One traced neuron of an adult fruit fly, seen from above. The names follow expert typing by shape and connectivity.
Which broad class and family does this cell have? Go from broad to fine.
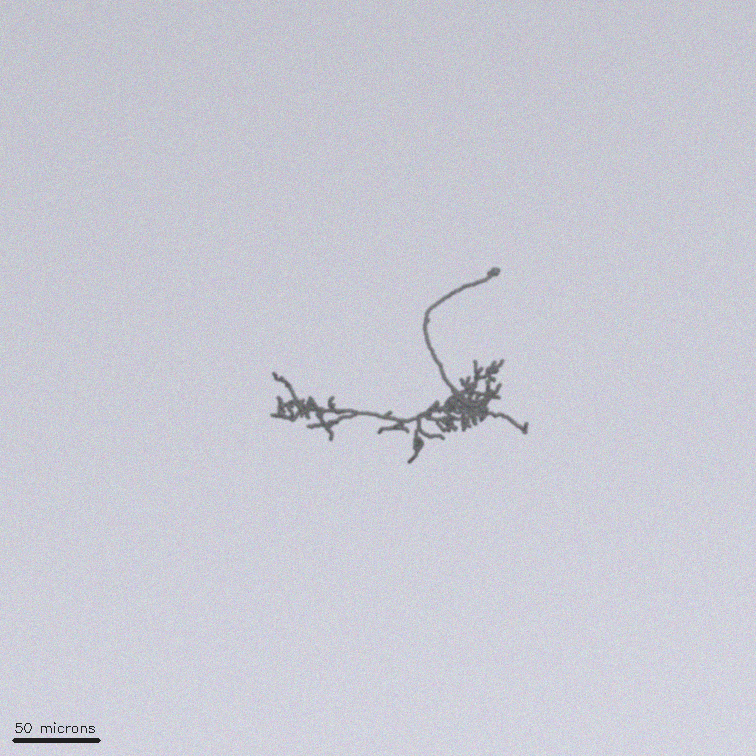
central-brain intrinsic neuron; hemilineage MD3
